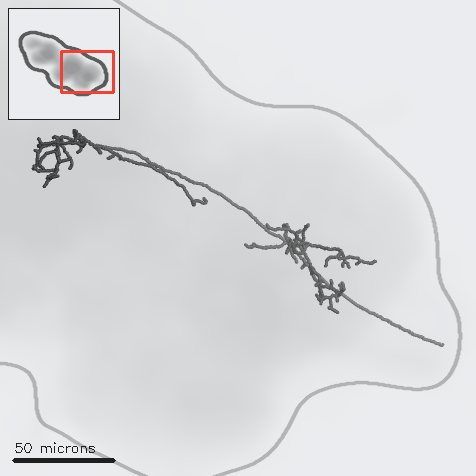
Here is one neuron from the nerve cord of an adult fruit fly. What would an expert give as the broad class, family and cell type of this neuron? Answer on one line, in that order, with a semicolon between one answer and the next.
descending neuron; DNg; DNg63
